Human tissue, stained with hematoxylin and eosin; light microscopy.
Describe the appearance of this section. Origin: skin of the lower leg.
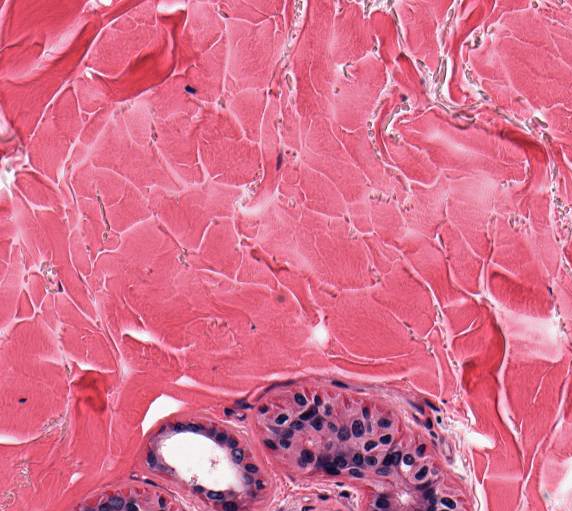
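Take a look at how thick pink collagen bundles fill most of the field, running in many different directions. Narrow white clefts separate these bundles throughout. Among them, the nuclei are sparse, small and dark. Down at the bottom centre you'll find a small cluster of epithelial tubules.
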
